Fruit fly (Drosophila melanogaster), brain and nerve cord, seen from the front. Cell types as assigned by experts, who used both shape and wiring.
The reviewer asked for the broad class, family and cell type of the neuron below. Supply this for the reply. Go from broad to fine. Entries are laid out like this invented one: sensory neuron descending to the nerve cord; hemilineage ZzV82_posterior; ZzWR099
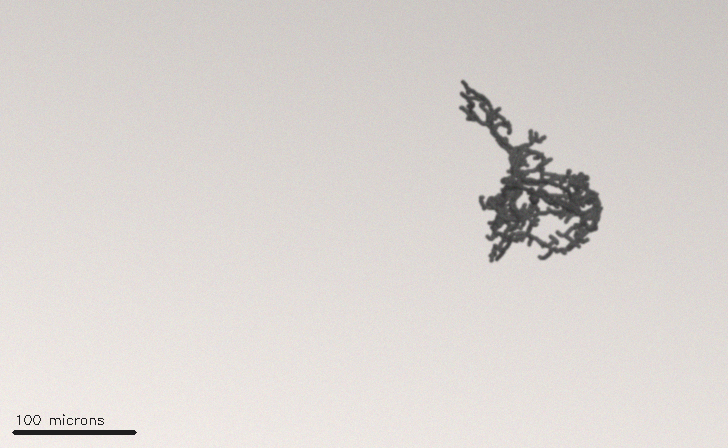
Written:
central-brain intrinsic neuron; hemilineage VLPa1_lateral; AVLP300_a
